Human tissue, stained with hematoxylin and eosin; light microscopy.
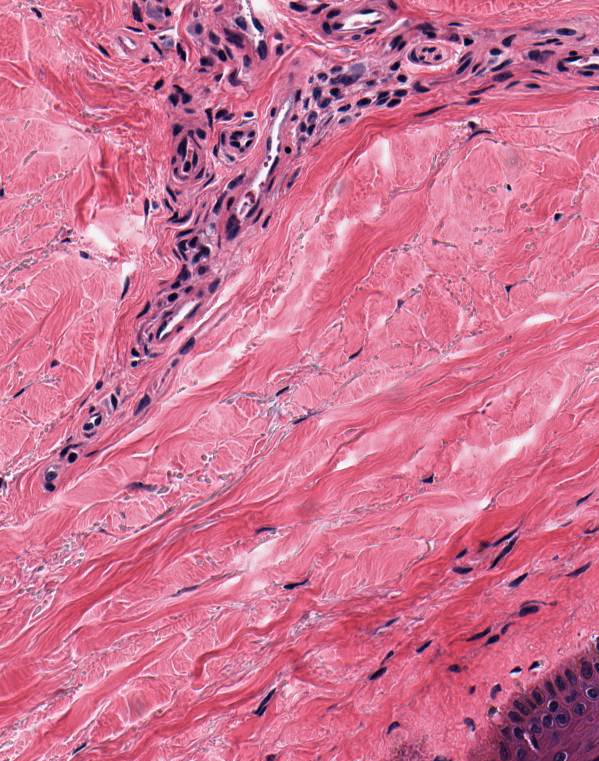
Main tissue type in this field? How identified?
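Tissue: dermis. Densely packed pink collagen bundles take up most of the field, running obliquely from lower left to upper right.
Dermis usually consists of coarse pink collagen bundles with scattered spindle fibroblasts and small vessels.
Consistent: fibroblasts with thin, dark, spindle-shaped nuclei lie sparsely between the bundles, and a band of small vessels with crowded dark nuclei crosses the upper left.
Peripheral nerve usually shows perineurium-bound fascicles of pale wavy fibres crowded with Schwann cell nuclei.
Between the bundles here, nuclei are sparse, not crowded.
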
